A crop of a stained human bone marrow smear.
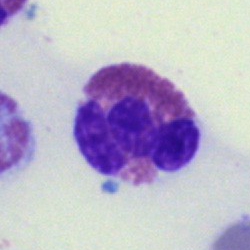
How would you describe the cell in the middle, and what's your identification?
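Notice how roughly round the outline is. Inside, the chromatin is dense and takes a dark purple stain. Search the nucleus for nucleoli and you will find none; look through the cytoplasm for vacuoles and there are none there either. We name this cell an eosinophil.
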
